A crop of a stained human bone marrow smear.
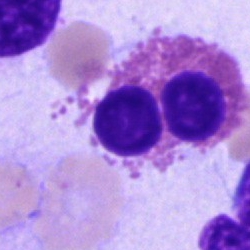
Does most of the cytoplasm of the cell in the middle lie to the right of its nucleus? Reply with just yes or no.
Yes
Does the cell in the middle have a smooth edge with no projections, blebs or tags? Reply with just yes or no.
No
